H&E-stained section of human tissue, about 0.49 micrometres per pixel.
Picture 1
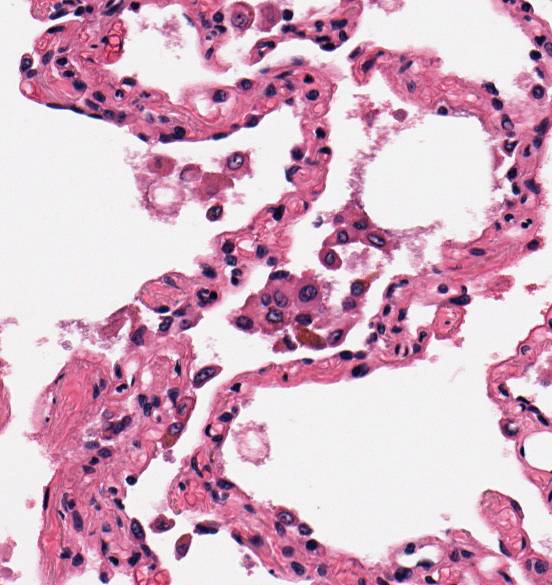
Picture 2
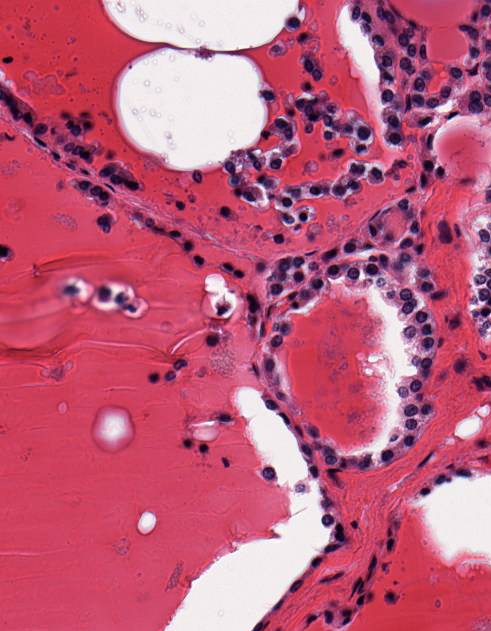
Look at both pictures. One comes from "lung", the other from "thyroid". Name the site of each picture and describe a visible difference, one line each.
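Picture 1 – lung. No glands are present in the field.
Picture 2 – thyroid. In the right half, small rounded units are lined by a single layer of cuboidal cells around a central lumen.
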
